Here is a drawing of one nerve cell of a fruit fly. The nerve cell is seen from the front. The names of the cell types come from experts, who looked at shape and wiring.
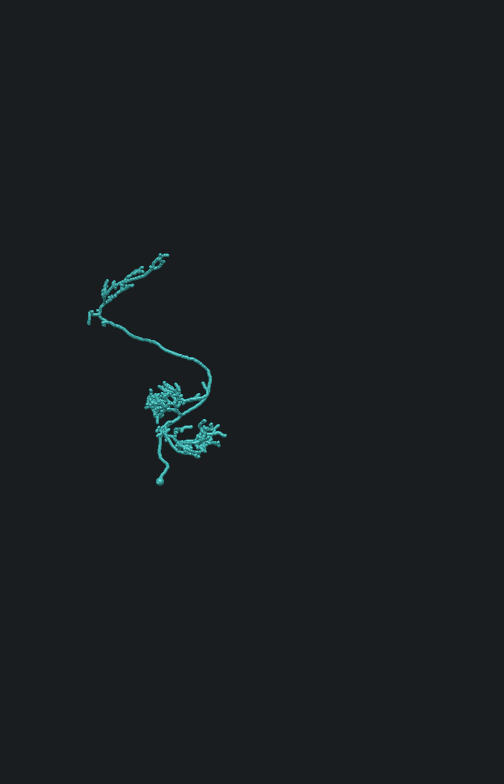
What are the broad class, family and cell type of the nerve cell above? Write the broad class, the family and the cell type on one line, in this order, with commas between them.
central-brain intrinsic neuron, hemilineage ALv1, M_vPNml51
